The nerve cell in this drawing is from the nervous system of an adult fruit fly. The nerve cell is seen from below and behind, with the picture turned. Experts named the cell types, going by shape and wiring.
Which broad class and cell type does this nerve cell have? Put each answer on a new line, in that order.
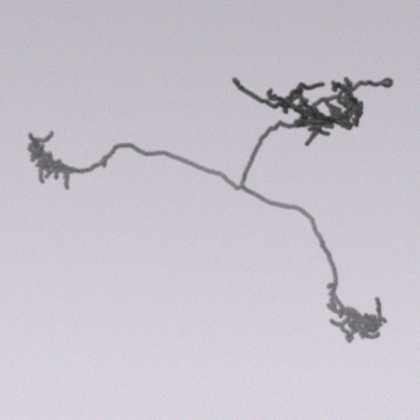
central-brain intrinsic neuron
GNG489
